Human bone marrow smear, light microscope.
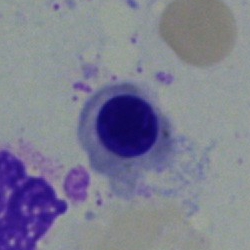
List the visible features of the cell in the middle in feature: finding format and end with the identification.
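Nucleoli: none I can make out
Chromatin: uniformly dense, very dark purple
Cytoplasm: no granules
Edge, lower right: frays into wispy pale strands
Name: erythroblast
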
